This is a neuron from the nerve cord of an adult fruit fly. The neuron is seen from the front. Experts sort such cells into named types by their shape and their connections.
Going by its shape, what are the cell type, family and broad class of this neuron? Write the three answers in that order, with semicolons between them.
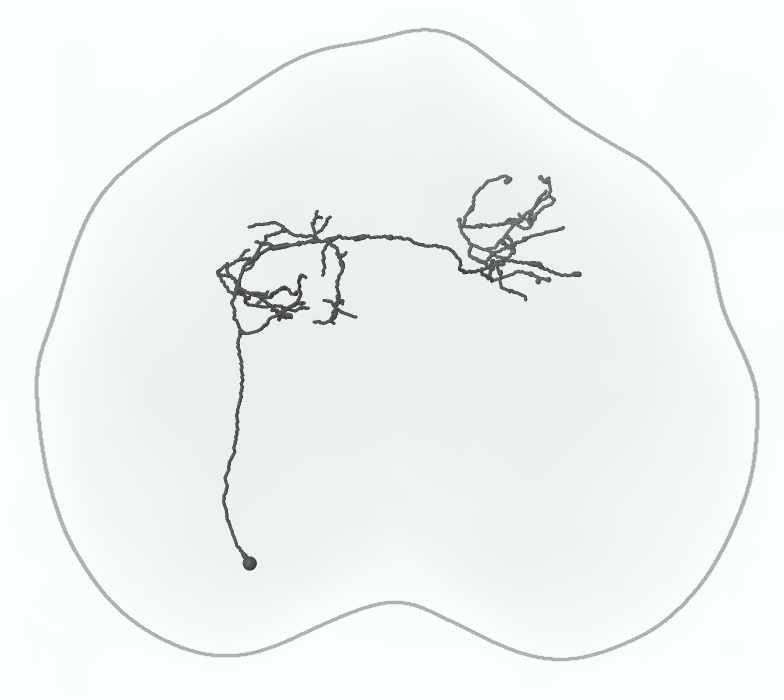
IN06A100; hemilineage 06A; nerve-cord intrinsic neuron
